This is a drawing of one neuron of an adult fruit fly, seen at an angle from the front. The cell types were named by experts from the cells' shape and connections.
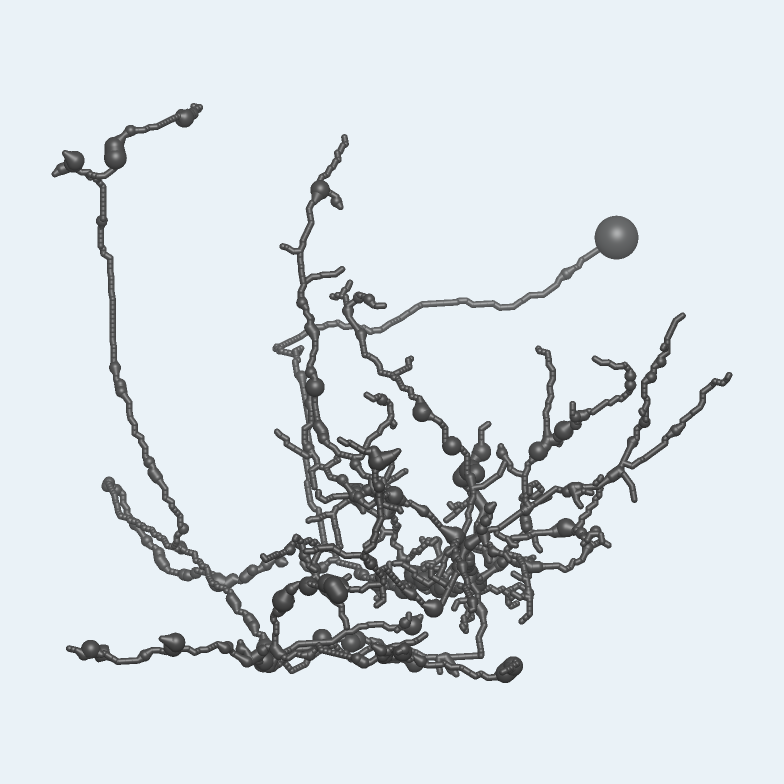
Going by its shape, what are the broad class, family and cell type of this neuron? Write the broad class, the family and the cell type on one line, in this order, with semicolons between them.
nerve-cord intrinsic neuron; hemilineage 01B; IN01B050_b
